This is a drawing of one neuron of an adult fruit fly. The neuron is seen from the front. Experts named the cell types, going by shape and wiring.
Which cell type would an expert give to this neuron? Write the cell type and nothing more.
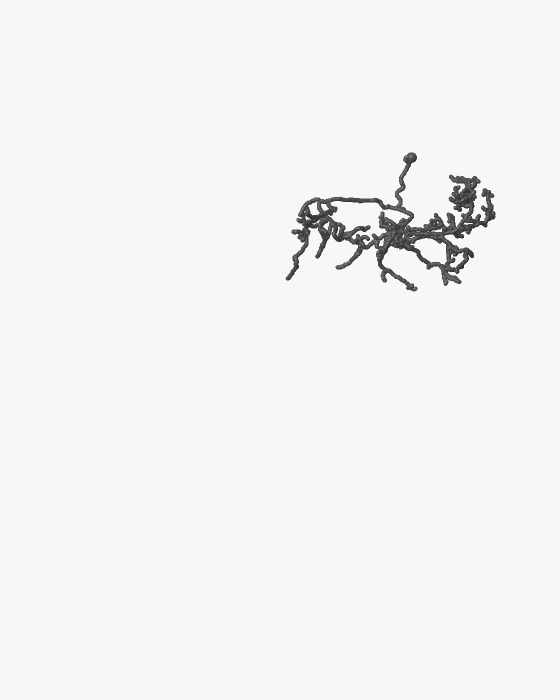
CL244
